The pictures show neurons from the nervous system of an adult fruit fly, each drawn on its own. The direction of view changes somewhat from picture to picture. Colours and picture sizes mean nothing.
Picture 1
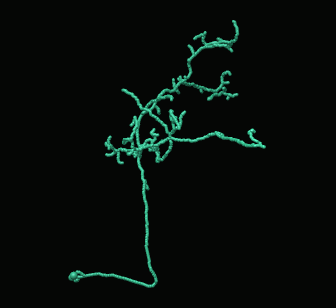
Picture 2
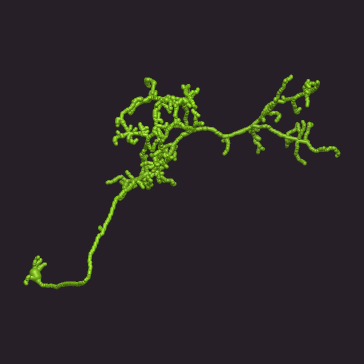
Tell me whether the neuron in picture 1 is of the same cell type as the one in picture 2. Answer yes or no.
yes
